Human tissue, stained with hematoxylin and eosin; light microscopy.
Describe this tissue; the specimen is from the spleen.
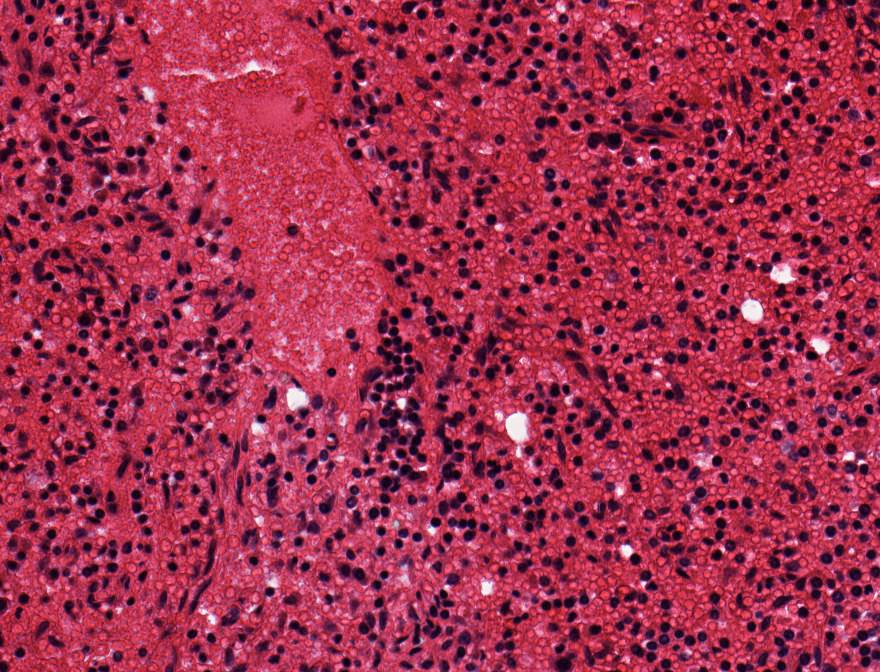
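Closely packed red blood cells form a diffuse sheet over almost the entire field. Scattered singly among them are small round dark-blue nuclei with scant cytoplasm. Elongated, spindle-shaped dark nuclei are scattered in the left half. Glands, tubules and covering epithelium are absent throughout.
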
